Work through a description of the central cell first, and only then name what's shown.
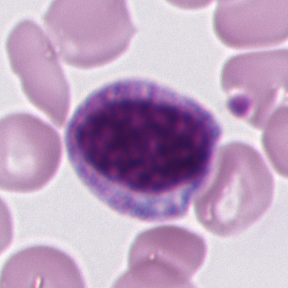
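Starting with the outline: a smooth, slightly broad oval. The cytoplasm, stained bluish violet, forms a rim that is widest along the lower edge. The chromatin is dark purple and coarsely clumped, with small paler patches between the clumps. So this cell is a metamyelocyte.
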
